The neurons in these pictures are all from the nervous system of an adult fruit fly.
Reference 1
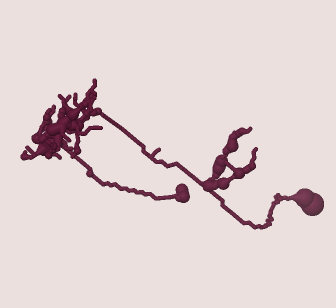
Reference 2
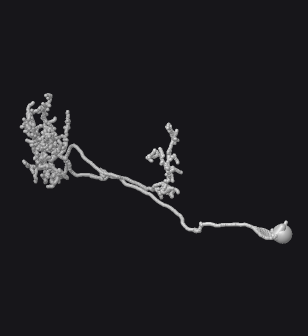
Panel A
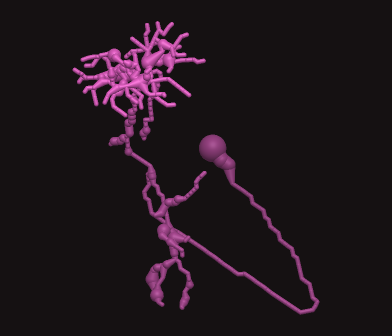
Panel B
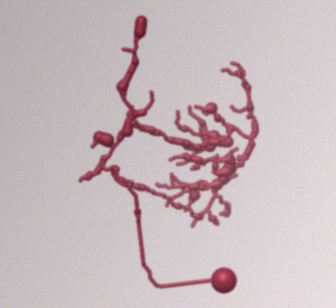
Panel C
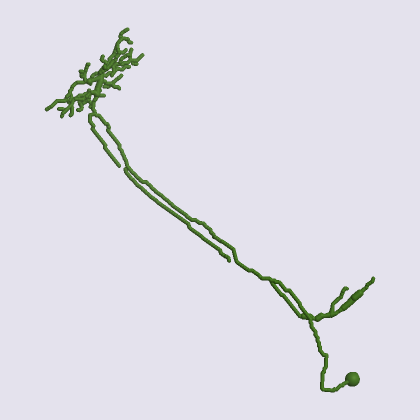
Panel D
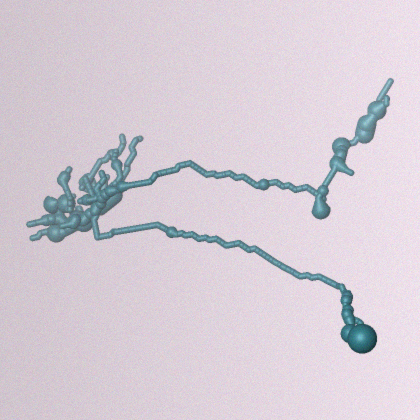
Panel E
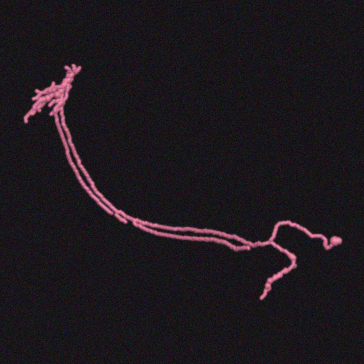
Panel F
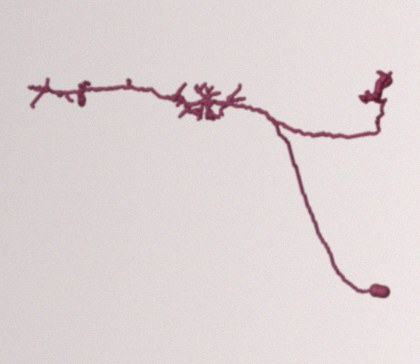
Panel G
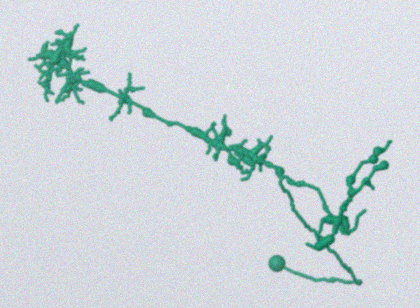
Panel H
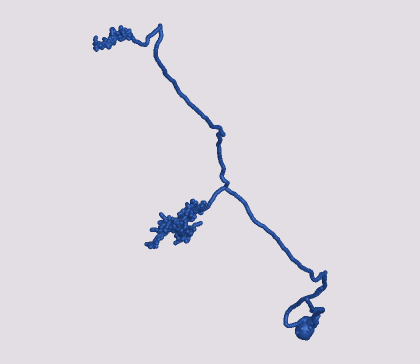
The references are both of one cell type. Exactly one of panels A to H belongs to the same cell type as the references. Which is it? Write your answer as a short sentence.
Panel D is of the same cell type.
